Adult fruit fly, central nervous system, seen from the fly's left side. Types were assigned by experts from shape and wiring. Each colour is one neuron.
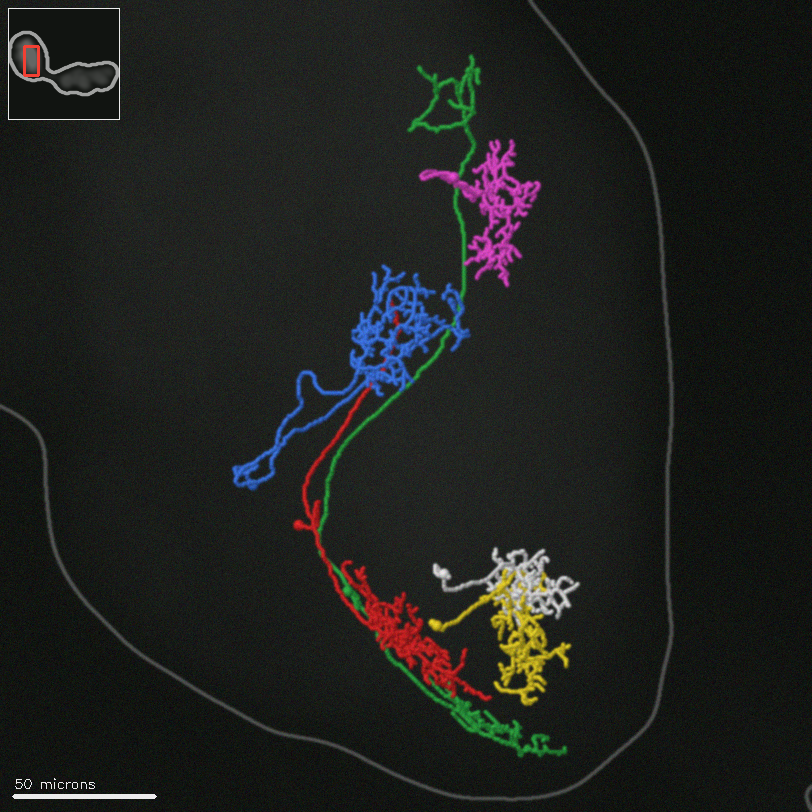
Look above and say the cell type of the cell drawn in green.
MeVP1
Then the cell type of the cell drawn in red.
MeVP3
